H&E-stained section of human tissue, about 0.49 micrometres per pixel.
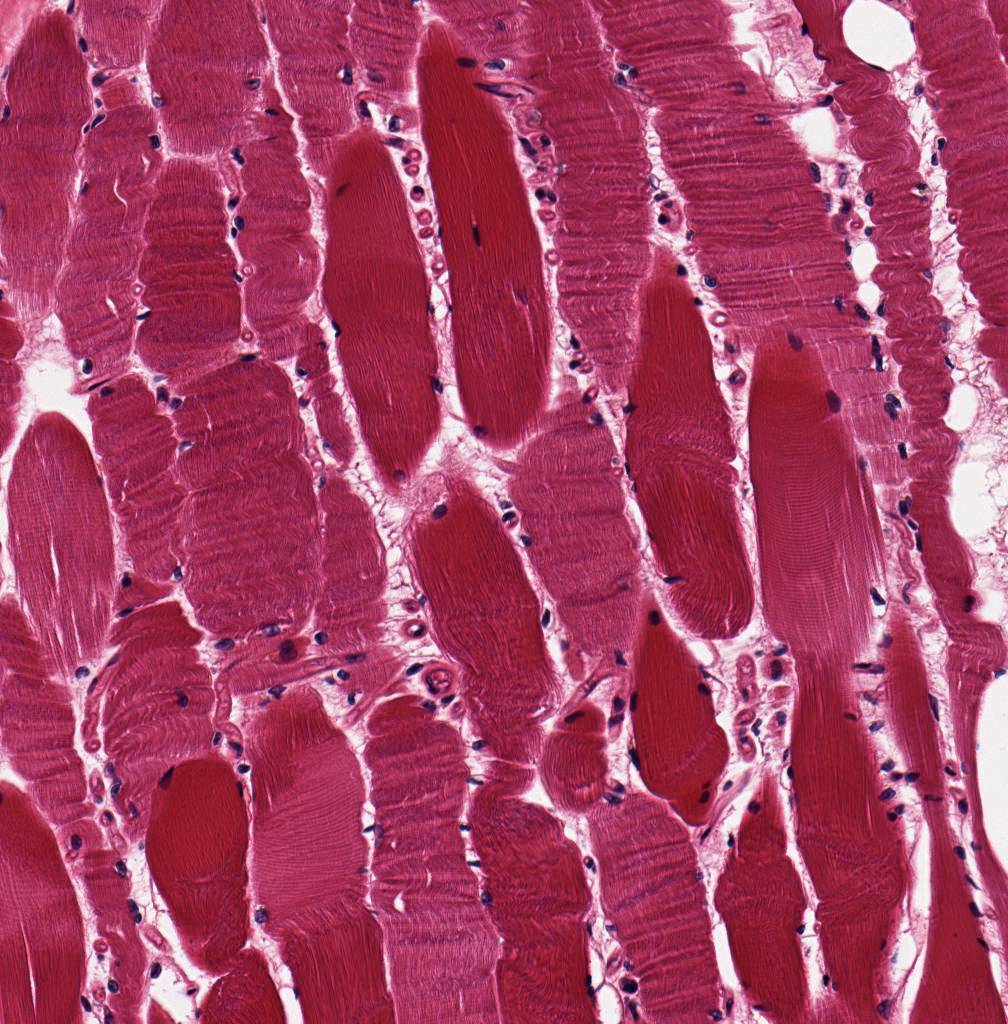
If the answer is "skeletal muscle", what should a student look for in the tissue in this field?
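This field shows skeletal muscle.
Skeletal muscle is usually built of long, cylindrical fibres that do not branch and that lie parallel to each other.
The fibres here agree: they are long, look unbranched, and run mostly from the top of the field to the bottom.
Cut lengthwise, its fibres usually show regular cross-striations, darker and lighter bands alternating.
Many fibres here carry fine transverse cross-striations across their width, as expected. The fibre nuclei are small, dark and flattened, and most lie at the fibre edges. Between the fibres, pale loose connective tissue holds many small capillaries containing red blood cells.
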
